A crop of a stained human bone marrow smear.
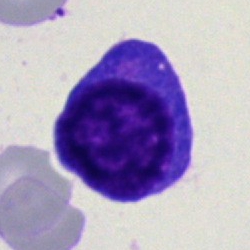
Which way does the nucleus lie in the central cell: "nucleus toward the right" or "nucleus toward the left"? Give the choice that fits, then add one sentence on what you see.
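Nucleus toward the left. The nucleus lies toward the lower left of the cell, with most cytoplasm above and to the right of it.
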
